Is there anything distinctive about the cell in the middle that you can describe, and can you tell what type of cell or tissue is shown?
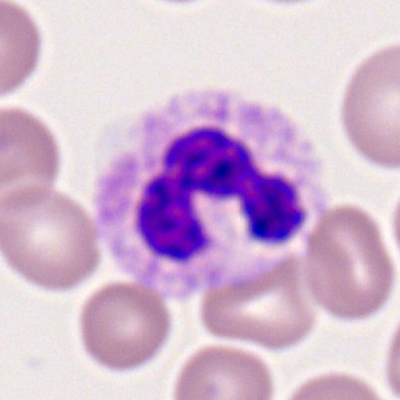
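Nucleus first: it is split into three lobes, which together form an arch opening toward the bottom of the cell. Chromatin next: dark purple and coarsely clumped. Cytoplasm last: fine lilac granules lie scattered throughout it. This cell is a segmented neutrophil.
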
